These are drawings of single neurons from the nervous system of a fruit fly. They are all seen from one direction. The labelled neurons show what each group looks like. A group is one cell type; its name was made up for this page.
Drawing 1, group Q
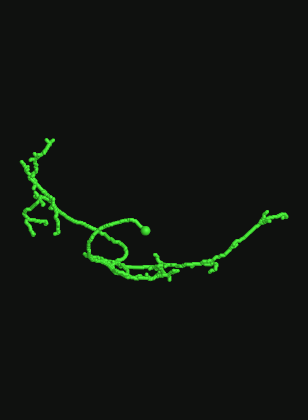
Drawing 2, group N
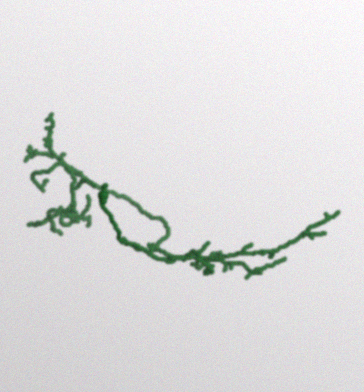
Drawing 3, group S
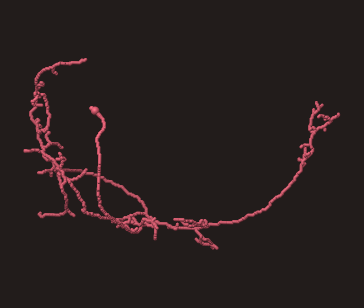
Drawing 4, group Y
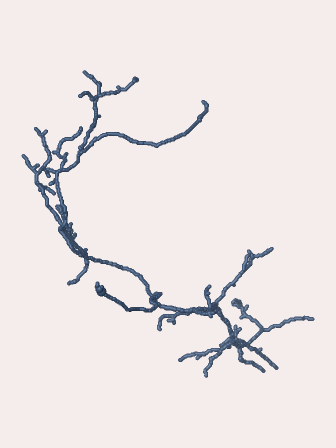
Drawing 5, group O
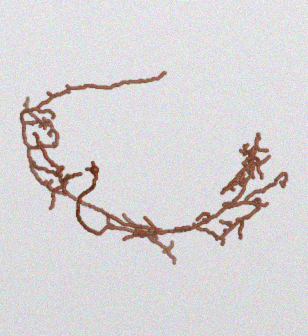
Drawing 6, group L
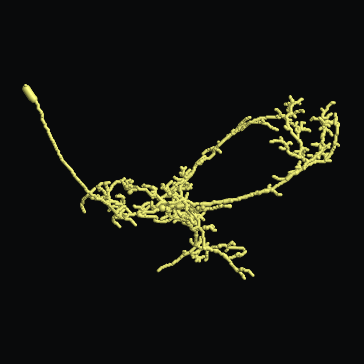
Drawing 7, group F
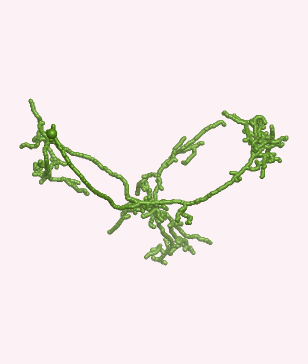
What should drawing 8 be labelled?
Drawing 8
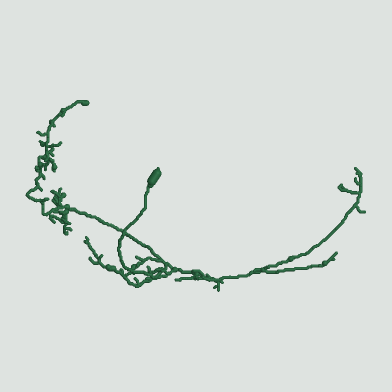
group S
